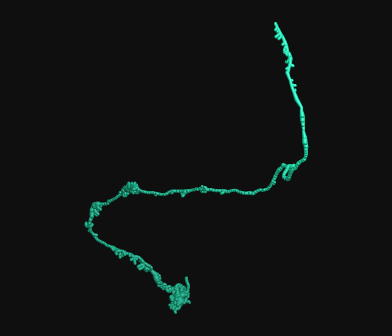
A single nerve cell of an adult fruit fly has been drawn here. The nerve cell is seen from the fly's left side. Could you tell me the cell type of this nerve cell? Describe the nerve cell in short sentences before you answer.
No cell body is drawn. As drawn here it is taller than it is wide. Its broad class is photoreceptor or other optic-lobe sensory neuron. It is of cell type R7y.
